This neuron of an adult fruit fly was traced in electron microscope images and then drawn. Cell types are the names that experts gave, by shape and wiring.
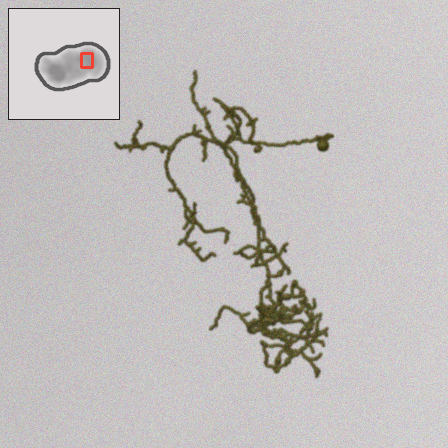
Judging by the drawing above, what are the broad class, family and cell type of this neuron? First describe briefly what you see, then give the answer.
The picture shows dozens of branch ends. In this view it is taller than it is wide. This is a central-brain intrinsic neuron. Its family is hemilineage CREa2_ventral. It is of cell type LAL035.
